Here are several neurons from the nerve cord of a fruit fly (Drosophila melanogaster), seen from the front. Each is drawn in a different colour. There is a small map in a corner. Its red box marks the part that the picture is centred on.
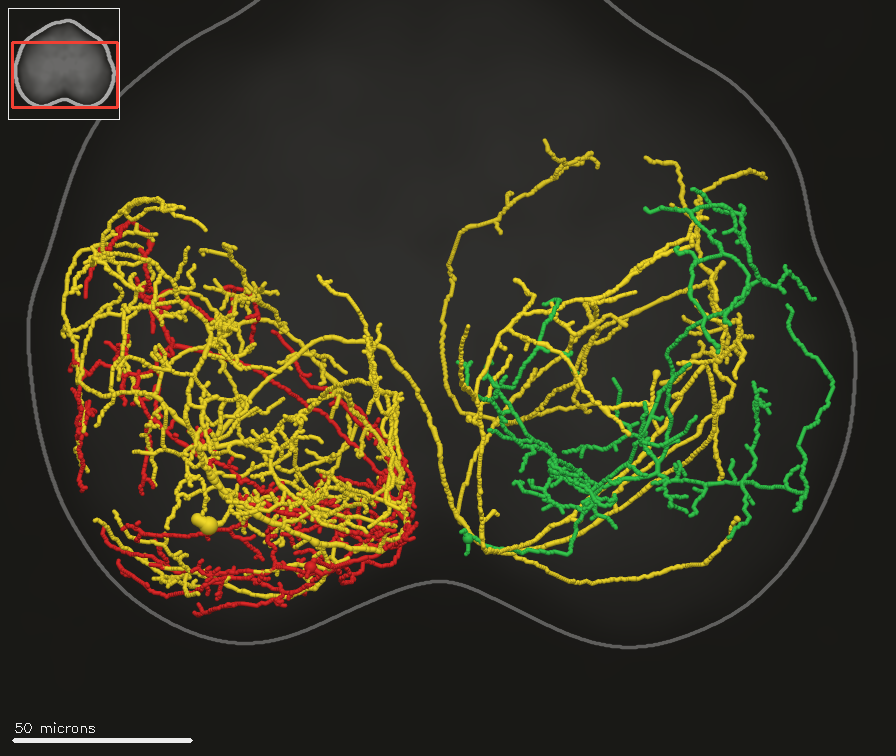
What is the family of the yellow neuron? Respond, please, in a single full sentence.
The neuron is assigned to family hemilineage 07B.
